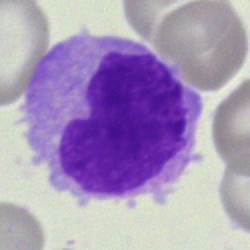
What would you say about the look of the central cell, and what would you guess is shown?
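In the central cell, the nucleus lies off-centre toward the right, and a notch is cut into its upper-left side. The pale lilac cytoplasm forms its widest band on the left side of the cell. Small blunt projections stick out from the lower and left edges. This cell is a monocyte.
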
